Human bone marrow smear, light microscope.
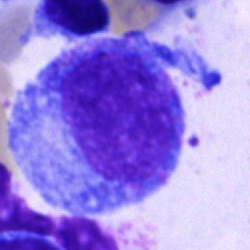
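Promyelocyte: the central cell, round with a mostly smooth outline. Notice its finely stippled purple chromatin, free of coarse dark clumps. A paler zone of cytoplasm lies against the nucleus on its left, and a blue cytoplasmic tag reaches out from the upper right edge.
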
